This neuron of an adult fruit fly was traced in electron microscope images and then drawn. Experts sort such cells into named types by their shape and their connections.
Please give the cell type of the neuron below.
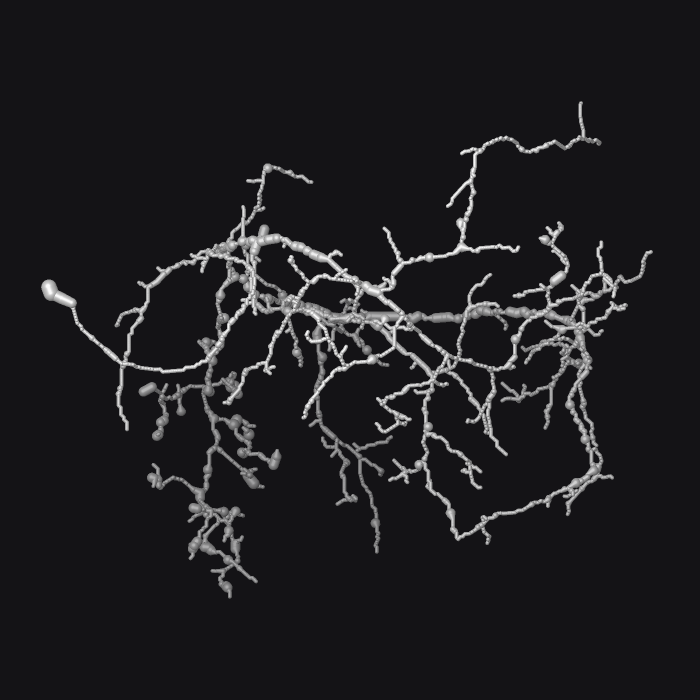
IN03A069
